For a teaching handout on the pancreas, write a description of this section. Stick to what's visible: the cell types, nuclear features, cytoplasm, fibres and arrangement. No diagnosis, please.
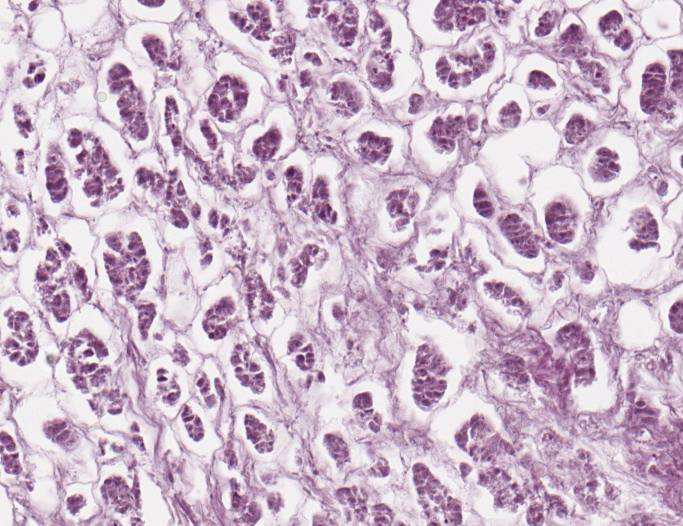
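Each cell is separated from the surrounding strands by a clear, unstained halo. Toward the bottom right corner the tissue becomes denser and more darkly stained than elsewhere. No glands, and no lumens lined by epithelium, are present in the field. Nor are there fat cells with large single empty vacuoles and flattened peripheral nuclei.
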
